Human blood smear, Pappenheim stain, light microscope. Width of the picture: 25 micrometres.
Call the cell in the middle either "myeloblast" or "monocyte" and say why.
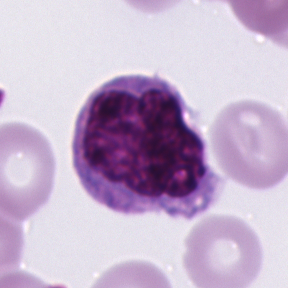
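It is a monocyte. First, the outline is roughly round but uneven along the lower right edge. Second, the nucleus is folded and lobulated, with a notch in its upper edge, and fills about 60% of the cell's area. Third, the chromatin is dark purple and clumped, with paler strands running through it. Finally, the cytoplasm shows no clear vacuoles.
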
